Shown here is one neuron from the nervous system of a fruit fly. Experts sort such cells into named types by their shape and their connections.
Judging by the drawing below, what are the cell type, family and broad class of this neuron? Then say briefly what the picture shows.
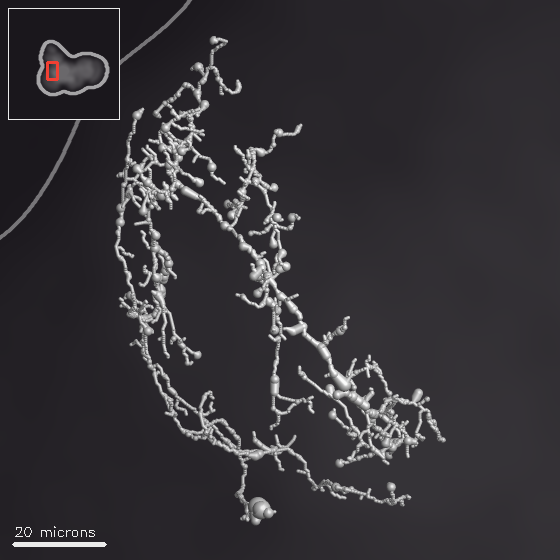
Its cell type is IN13A038. Its family is hemilineage 13A. This is a nerve-cord intrinsic neuron. Its cell body lies at the bottom of the picture. By the scale bar it is about 110 microns tall in this view.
